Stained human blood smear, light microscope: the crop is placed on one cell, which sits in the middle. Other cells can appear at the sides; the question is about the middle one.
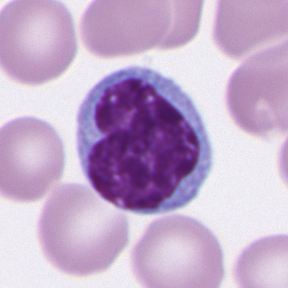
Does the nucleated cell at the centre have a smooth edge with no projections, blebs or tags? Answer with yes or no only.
Yes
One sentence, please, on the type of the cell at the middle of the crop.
For this crop, the cell in the middle is a typical lymphocyte.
